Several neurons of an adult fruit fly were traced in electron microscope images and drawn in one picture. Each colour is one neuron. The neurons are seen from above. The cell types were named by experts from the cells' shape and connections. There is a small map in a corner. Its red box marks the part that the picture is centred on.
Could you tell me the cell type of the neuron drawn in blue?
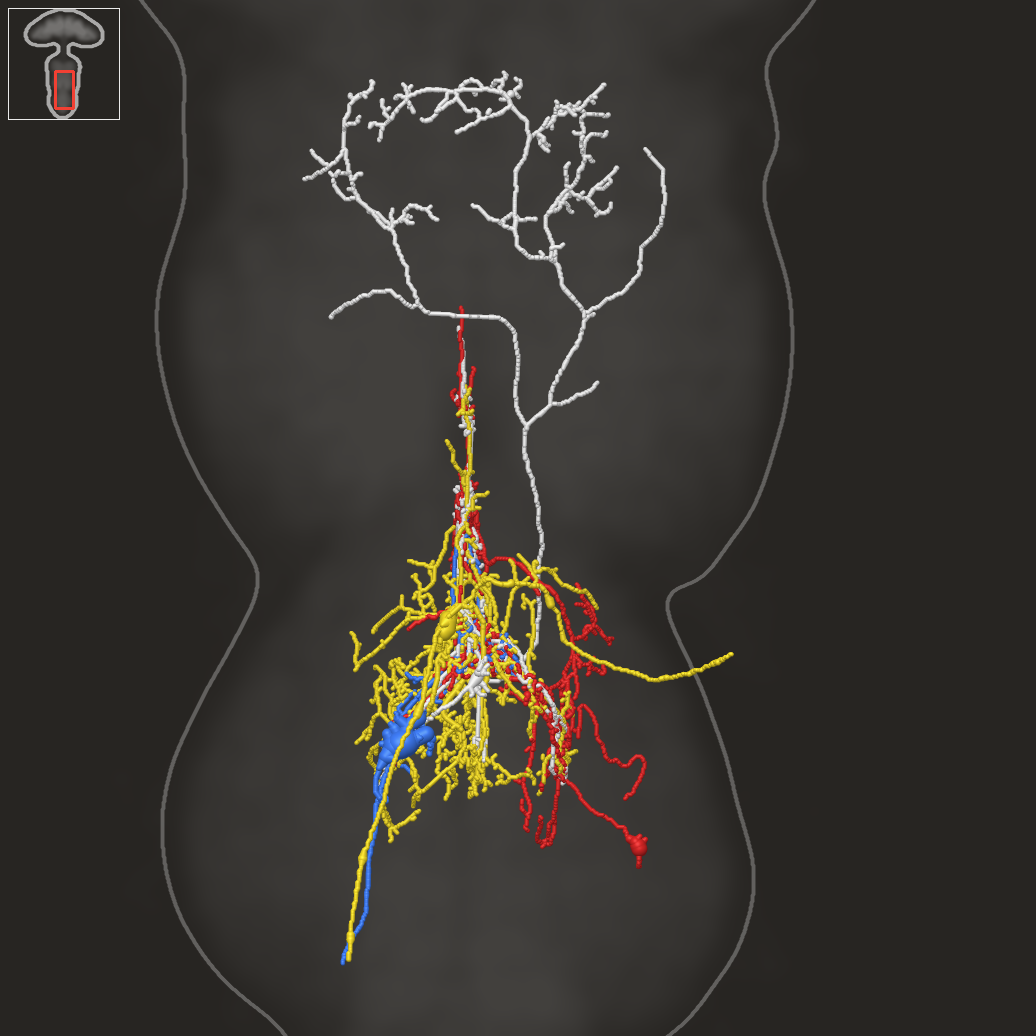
MNad54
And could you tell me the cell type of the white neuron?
IN19B040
